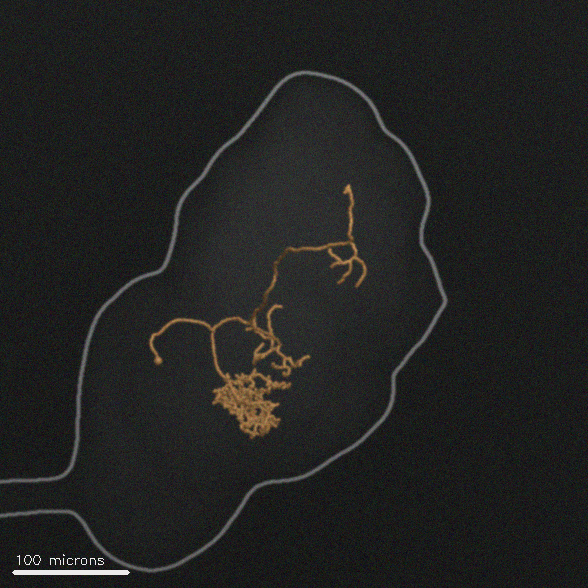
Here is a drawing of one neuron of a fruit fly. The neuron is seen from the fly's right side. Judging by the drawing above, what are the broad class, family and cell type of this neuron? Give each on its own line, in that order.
central-brain intrinsic neuron
hemilineage VLPl&p2_posterior
WED111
